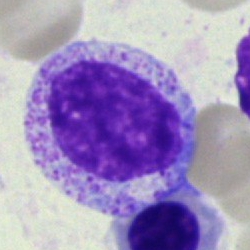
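Myelocyte at the centre of a stained human bone marrow smear, viewed by light microscopy. The nucleus occupies most of the cell, leaving a moderate rim of cytoplasm. Its chromatin is finely textured, with small paler patches rather than dense dark clumps. Many purple granules lie in the cytoplasm, spread across the whole rim out to the cell edge.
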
